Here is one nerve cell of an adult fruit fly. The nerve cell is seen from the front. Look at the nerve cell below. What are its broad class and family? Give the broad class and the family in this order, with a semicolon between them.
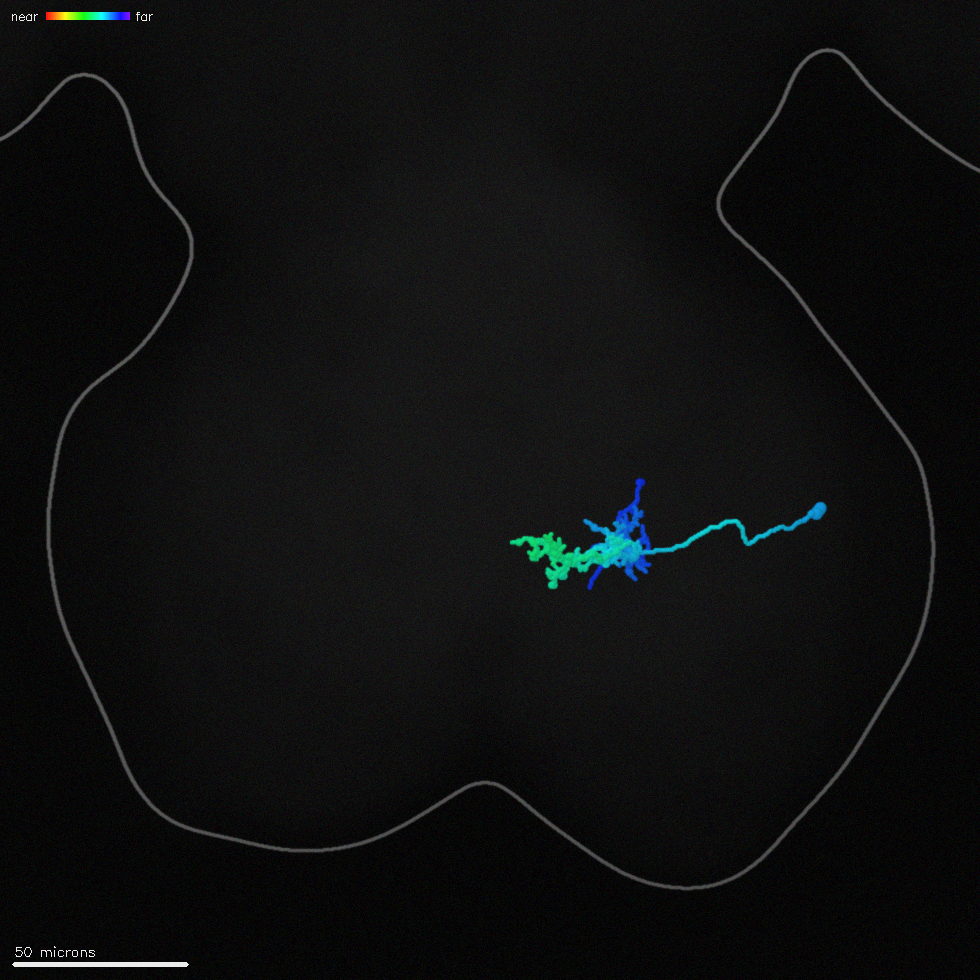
nerve-cord intrinsic neuron; hemilineage 09A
